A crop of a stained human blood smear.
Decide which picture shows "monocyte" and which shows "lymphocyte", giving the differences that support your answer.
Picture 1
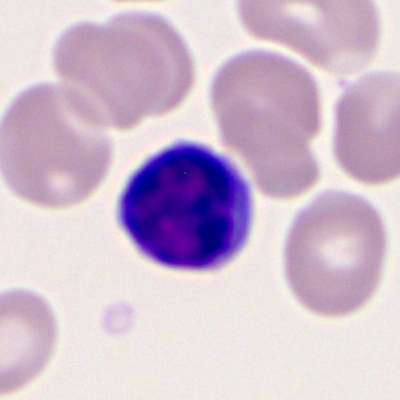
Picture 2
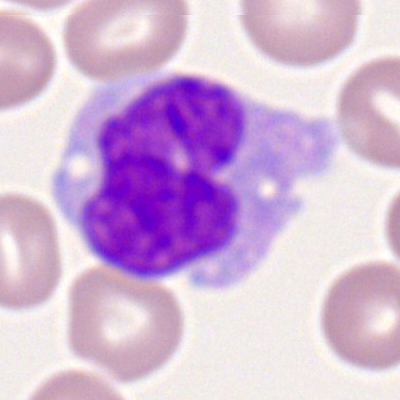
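Lymphocyte in picture 1, monocyte in picture 2. Outline: smooth and nearly round vs irregular, with a ragged extension of cytoplasm on the right side. Chromatin: dense, dark purple, coarsely clumped, no nucleoli seen vs dark purple and mottled, lighter patches between denser areas. Cytoplasm: thin pale blue crescent, mainly on the right vs ample pale greyish-blue, a wide area beside the nucleus rather than a thin rim. Vacuoles: none vs two small clear ones, one on each side of the nucleus. Granules: none vs no coarse, distinct ones.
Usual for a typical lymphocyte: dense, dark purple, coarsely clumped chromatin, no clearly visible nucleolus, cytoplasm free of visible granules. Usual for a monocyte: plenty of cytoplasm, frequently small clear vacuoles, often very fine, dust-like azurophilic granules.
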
